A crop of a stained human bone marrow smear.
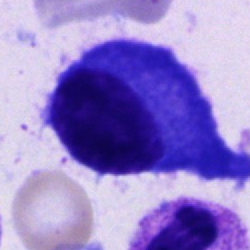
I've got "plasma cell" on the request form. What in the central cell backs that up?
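Where the cytoplasm lies is what matches a plasma cell: there is plenty of it, and most sits to the right of the nucleus, so the nucleus is off-centre.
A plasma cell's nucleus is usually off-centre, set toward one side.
Otherwise, the cytoplasm is stained an intense deep blue, and the nucleus a darker purple than the cytoplasm around it. The upper and left borders of the cell carry small, fuzzy, irregular projections.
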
